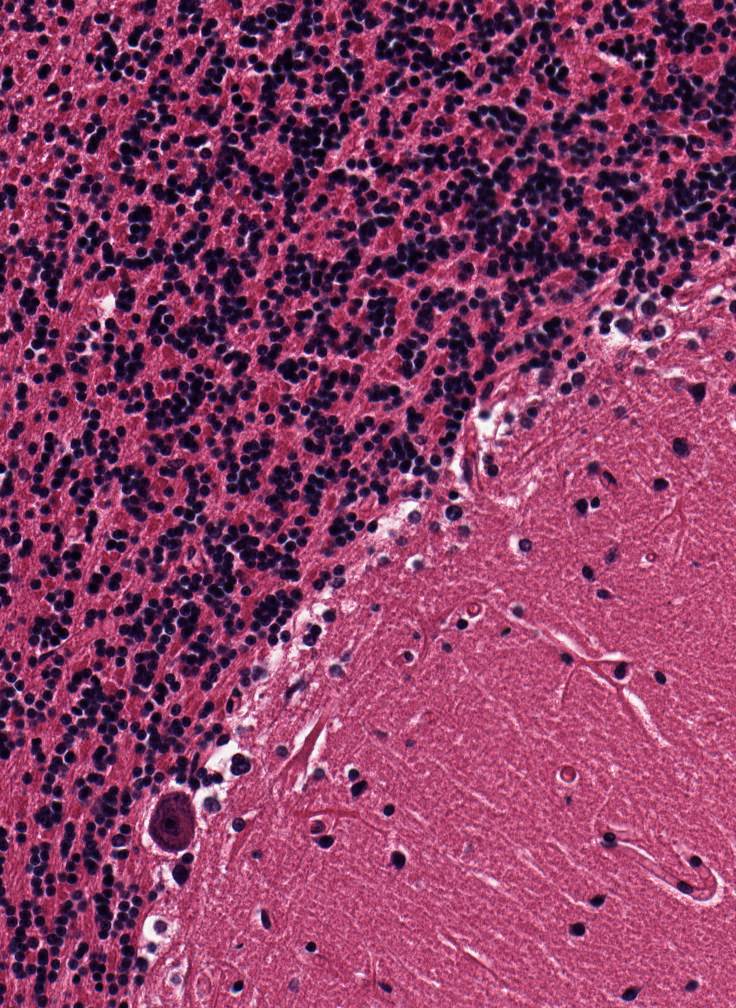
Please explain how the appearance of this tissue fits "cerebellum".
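It's cerebellum, and the field splits along a diagonal boundary into two zones. Upper left is densely cellular, crowded with small round dark-staining nuclei that show very little visible cytoplasm, with small pink cell-free islands scattered among them. Lower right is sparsely cellular and pale pink, with thin capillaries running through it as slender pale channels. That zoned look fits a layered cortex.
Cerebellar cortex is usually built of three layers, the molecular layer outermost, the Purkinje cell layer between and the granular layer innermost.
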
